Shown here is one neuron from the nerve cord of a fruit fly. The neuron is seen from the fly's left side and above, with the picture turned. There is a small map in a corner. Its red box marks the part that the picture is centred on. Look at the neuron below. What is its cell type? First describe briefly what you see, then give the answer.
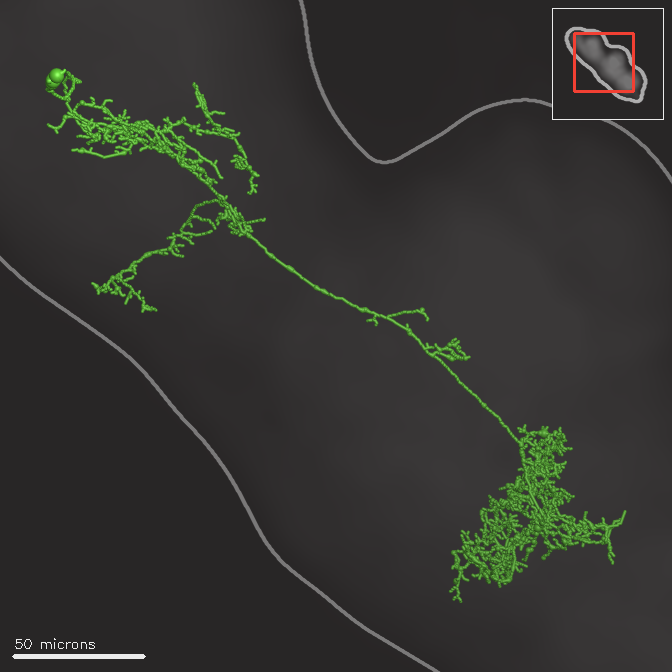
From left to right in the picture it spans about 200 microns. The picture shows dozens of branch ends. Its broad class is nerve-cord intrinsic neuron. The cell type is INXXX201.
